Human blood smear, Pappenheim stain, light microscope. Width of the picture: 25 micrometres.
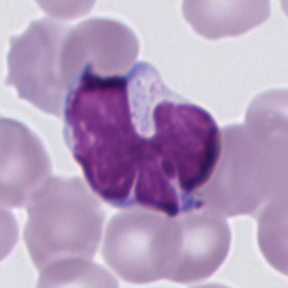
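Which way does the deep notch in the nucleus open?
Toward the upper right of the cell.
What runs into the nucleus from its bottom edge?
A narrow groove.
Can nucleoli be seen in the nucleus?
No, none are visible.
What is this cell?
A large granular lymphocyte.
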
